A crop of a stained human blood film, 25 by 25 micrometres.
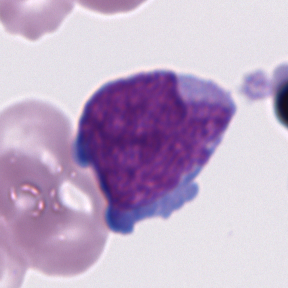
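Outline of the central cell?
Irregular and angular, not round, with small rounded blebs of cytoplasm bulging from the lower edge.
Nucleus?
A single unlobed mass.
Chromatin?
Finely stippled, without coarse dark clumps.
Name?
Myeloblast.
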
